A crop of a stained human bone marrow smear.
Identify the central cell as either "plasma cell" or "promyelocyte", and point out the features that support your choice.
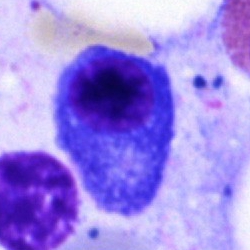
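This is a plasma cell, not a promyelocyte. The cytoplasm shows a fine pale mottling rather than distinct dark granules.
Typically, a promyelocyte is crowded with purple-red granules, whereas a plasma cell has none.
The cytoplasm is also abundant and deep blue, covering more area than the nucleus. The nuclear chromatin is darkest at the centre of the nucleus.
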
